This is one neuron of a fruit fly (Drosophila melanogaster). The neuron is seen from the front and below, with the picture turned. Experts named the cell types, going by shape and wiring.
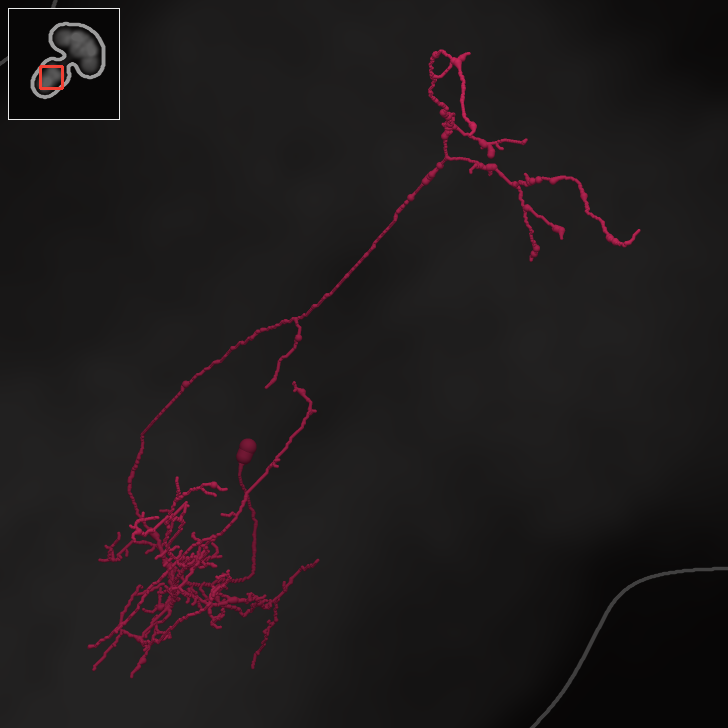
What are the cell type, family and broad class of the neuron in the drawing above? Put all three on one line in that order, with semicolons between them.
IN19B094; hemilineage 19B; nerve-cord intrinsic neuron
